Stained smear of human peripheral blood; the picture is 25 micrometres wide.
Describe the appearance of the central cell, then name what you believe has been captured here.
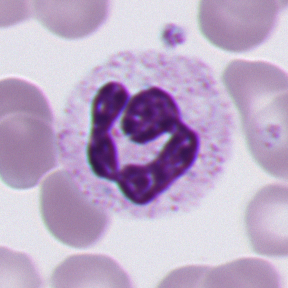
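Nuclear lobes arranged in a ring around a paler central area. Chromatin dark purple, densely clumped. Cytoplasm abundant, pale pinkish-lilac, with fine pinkish-violet granules scattered evenly throughout. Name: segmented neutrophil.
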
